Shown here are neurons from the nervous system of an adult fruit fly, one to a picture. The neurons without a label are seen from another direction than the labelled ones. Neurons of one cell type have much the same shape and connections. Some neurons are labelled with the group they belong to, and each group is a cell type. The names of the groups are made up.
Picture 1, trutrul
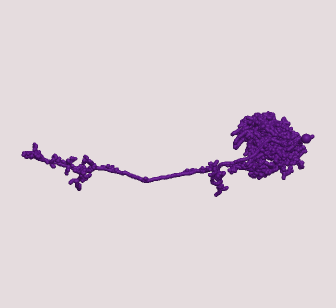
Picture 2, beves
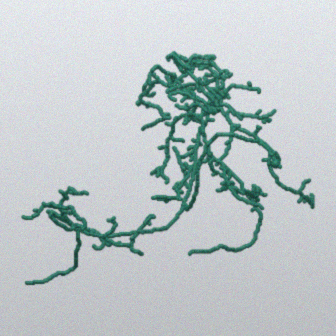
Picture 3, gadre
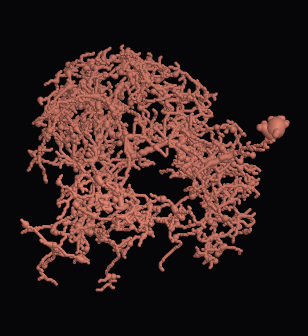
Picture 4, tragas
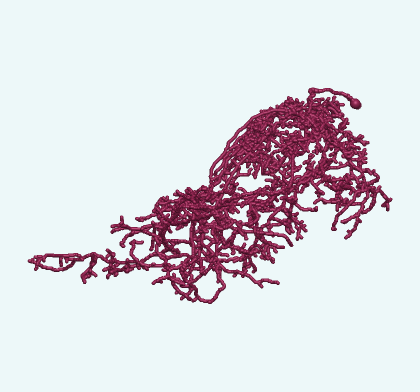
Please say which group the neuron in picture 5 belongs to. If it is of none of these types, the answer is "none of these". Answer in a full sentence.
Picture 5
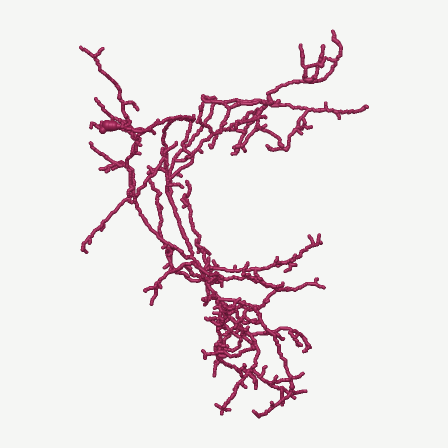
It belongs to beves.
